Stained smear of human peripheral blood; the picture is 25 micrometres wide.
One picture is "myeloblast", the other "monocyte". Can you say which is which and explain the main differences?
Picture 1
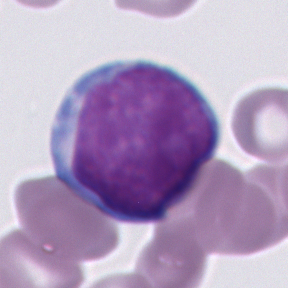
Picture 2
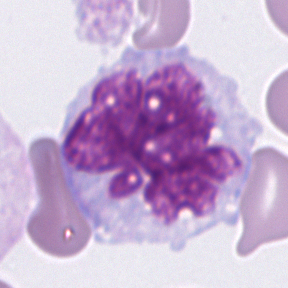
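Picture 1 shows the myeloblast and picture 2 the monocyte. The myeloblast's round nucleus lies off-centre toward the right, filling about 80% of the area of a cell about 15 micrometres across. Its chromatin is finely granular and evenly spread, without coarse dark clumps, and its surface shows no projections. The monocyte's nucleus, by contrast, is deeply folded into several overlapping lobes like a cloverleaf, with dark purple chromatin of streaky, uneven texture.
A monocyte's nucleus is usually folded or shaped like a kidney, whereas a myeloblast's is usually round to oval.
In the myeloblast the cytoplasm forms a crescent mainly on the left of the nucleus, while in the monocyte it forms a moderate pale blue-grey rim.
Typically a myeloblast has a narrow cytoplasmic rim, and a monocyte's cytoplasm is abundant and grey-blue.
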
